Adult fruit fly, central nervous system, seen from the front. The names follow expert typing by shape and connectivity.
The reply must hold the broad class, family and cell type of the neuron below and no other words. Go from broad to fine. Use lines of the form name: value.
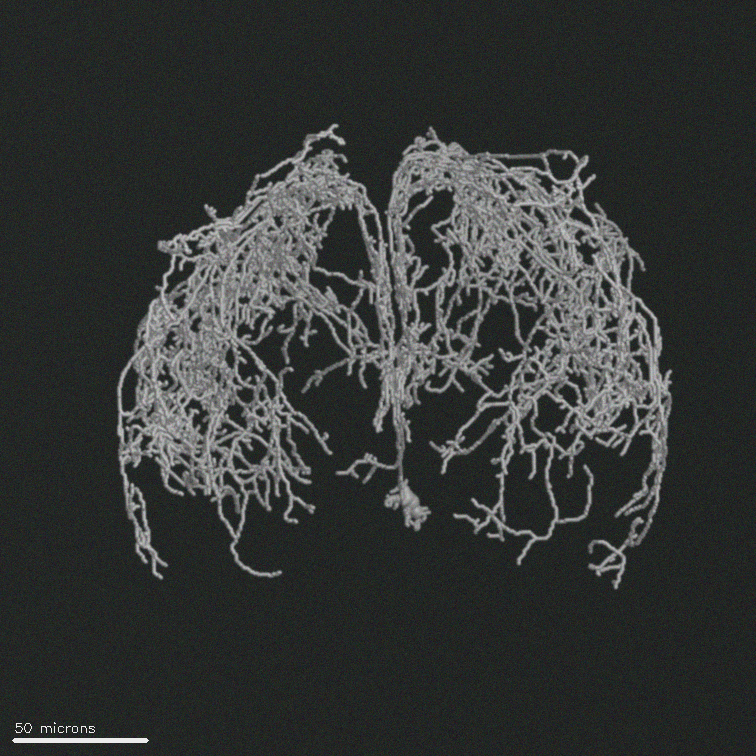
broad class: nerve-cord intrinsic neuron
family: hemilineage 00A
cell type: IN00A001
